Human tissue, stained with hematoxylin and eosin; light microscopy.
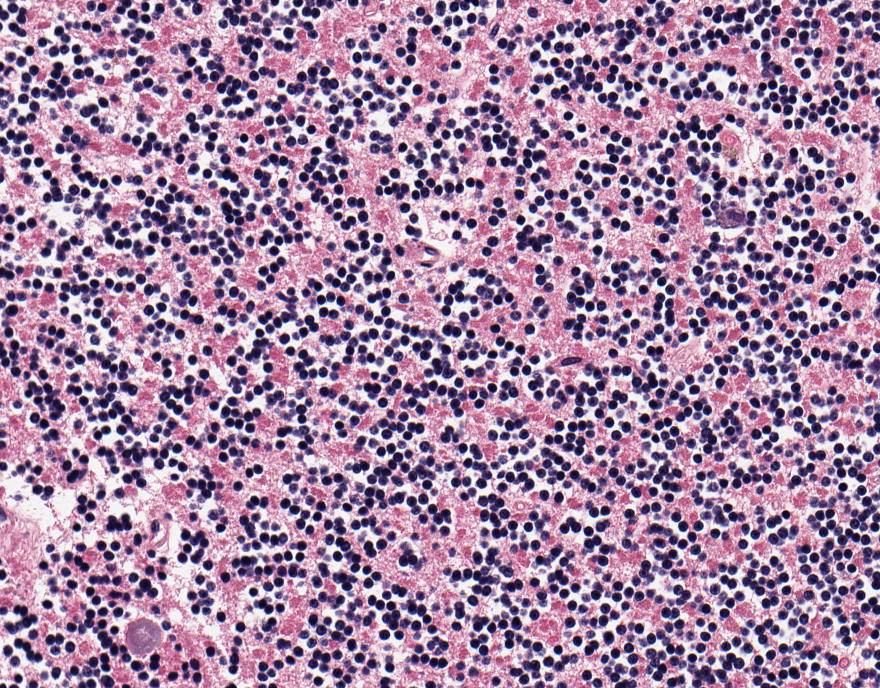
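Cerebellum, with small round cells packed densely across the whole field, their round, darkly stained nuclei showing very little cytoplasm. Between clusters of nuclei sit irregular islands of pink, finely granular material throughout. You won't find glands, epithelium or tubules anywhere here.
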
